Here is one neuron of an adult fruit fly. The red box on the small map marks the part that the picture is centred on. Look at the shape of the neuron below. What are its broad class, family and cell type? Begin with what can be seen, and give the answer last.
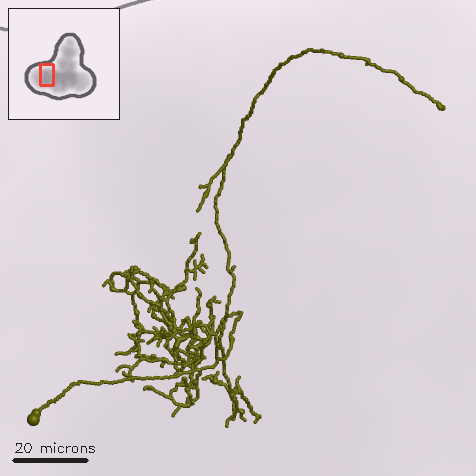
The cell body is at the lower left of the picture. By the scale bar it is about 110 microns wide in this view. Dozens of branch ends can be seen. This is a visual projection neuron. The family is LoVP. The cell type is LoVP6.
